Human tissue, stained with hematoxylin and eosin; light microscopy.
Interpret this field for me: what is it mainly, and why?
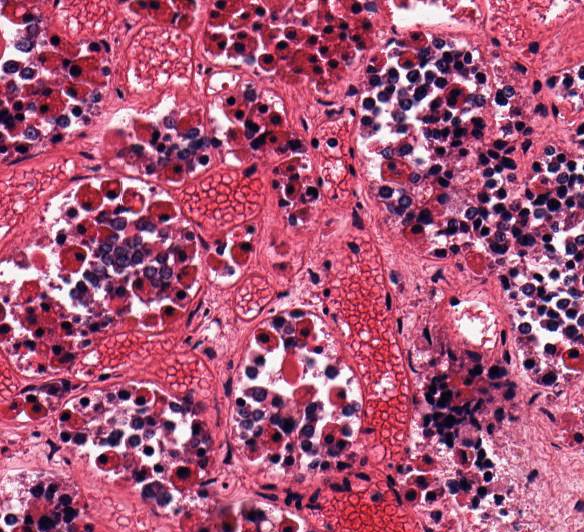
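This field mainly shows the pars distalis of the pituitary. Look first at the channels, among them a long vertical one in the centre, packed with erythrocytes into a pink honeycomb.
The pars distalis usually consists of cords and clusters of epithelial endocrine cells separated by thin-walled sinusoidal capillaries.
Then see the small cells with dense, round, dark-purple nuclei and scant cytoplasm, most crowded on the right. Thin partitions between their nests carry flattened spindle-shaped nuclei. No fat cells lie anywhere.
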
